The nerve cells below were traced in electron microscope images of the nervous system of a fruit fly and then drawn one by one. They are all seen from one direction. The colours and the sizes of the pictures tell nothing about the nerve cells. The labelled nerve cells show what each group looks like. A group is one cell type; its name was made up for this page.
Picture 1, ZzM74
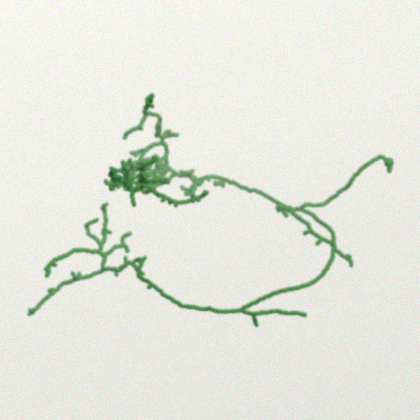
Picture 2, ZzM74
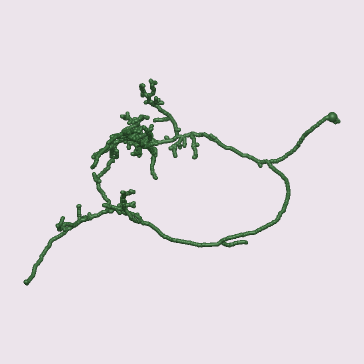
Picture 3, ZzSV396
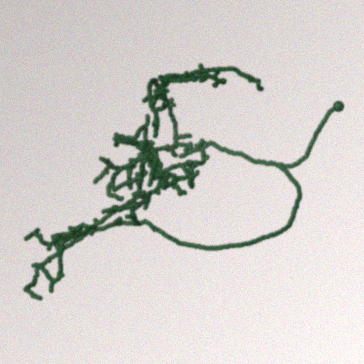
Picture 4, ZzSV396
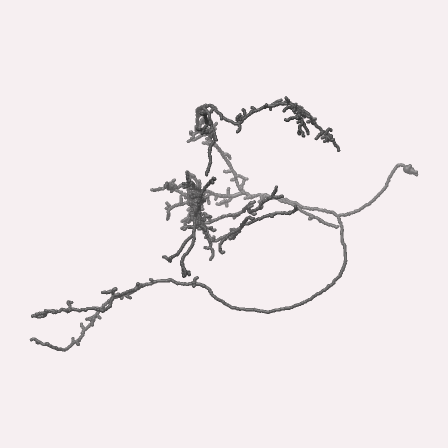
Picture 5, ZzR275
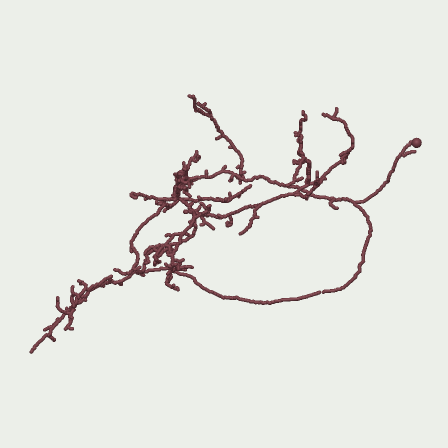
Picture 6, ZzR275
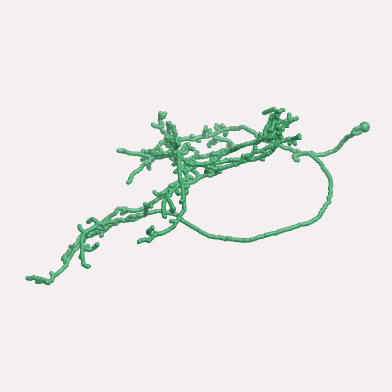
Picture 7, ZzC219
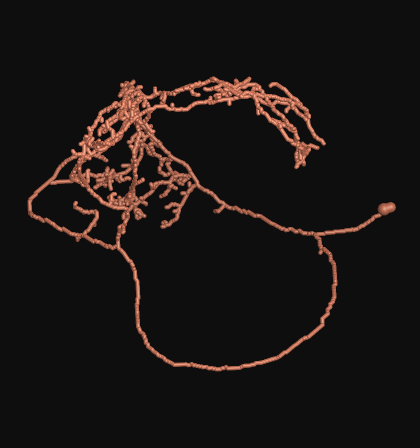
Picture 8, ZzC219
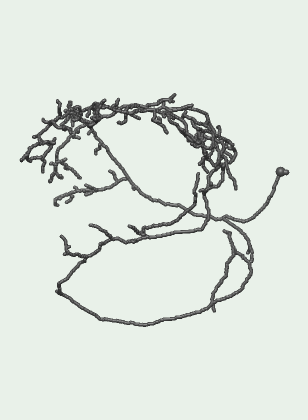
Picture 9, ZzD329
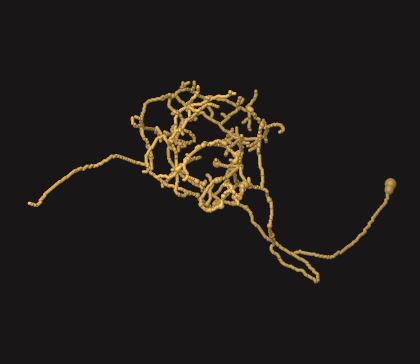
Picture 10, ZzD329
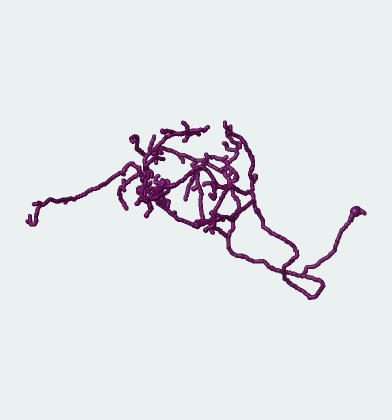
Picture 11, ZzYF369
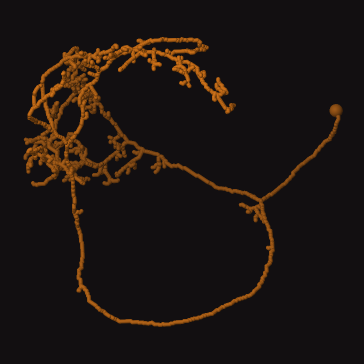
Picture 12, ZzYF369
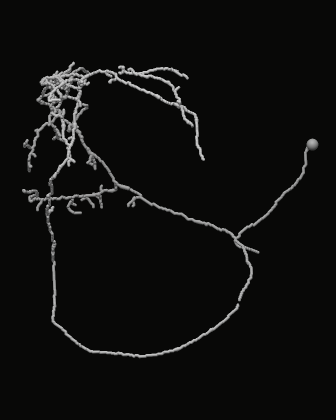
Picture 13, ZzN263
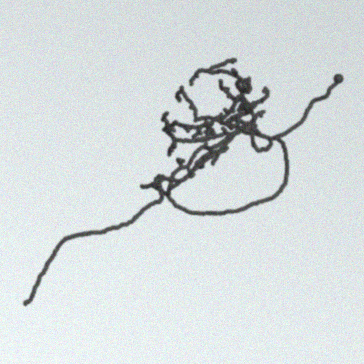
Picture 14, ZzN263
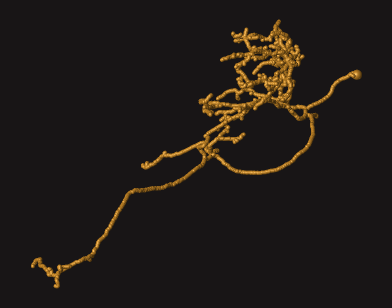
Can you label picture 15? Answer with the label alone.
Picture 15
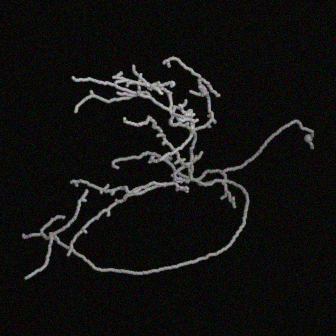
ZzN263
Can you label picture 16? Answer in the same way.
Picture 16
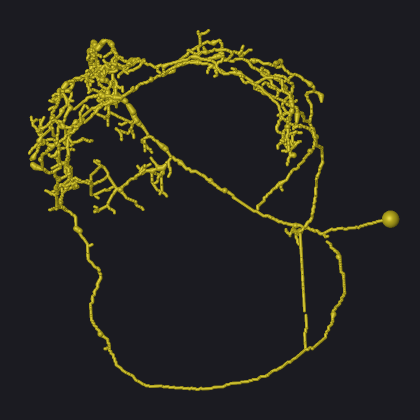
ZzC219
